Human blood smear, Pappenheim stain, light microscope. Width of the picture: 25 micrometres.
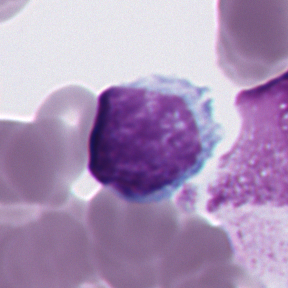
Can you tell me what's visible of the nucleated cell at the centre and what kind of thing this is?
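Most of this cell seems to be filled by its nucleus. The nuclear outline looks angular to me, with fairly straight sides. The chromatin is dark purple and clumped, and I can make out small pale gaps between the clumps. I find no granules anywhere in the cytoplasm. What I am looking at is a typical lymphocyte.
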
